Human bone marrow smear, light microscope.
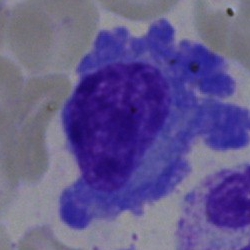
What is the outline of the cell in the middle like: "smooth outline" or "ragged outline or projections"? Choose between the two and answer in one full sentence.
The border of the cell is ragged or frayed, or shows projections, blebs or tags.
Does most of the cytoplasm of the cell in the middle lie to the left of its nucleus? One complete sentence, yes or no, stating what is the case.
No, most of the cytoplasm lies to the right of the nucleus.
